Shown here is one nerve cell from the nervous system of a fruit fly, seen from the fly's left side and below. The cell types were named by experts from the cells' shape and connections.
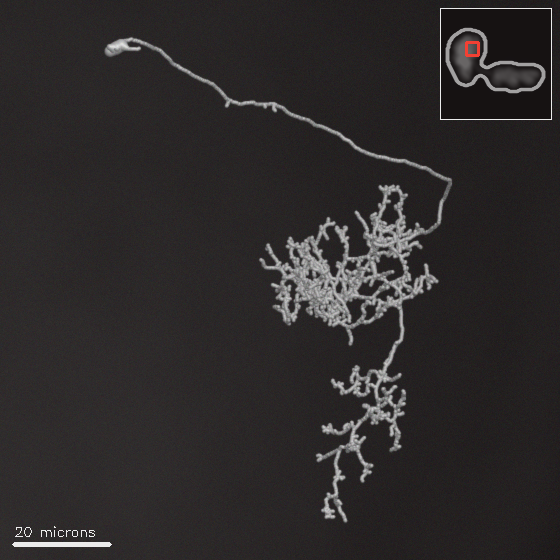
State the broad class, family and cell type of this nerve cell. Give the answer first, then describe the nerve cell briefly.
It is an optic-lobe intrinsic neuron. Its family is Tm. It is of cell type Tm24. By the scale bar it is about 100 microns tall in this view. The picture shows dozens of branch ends.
